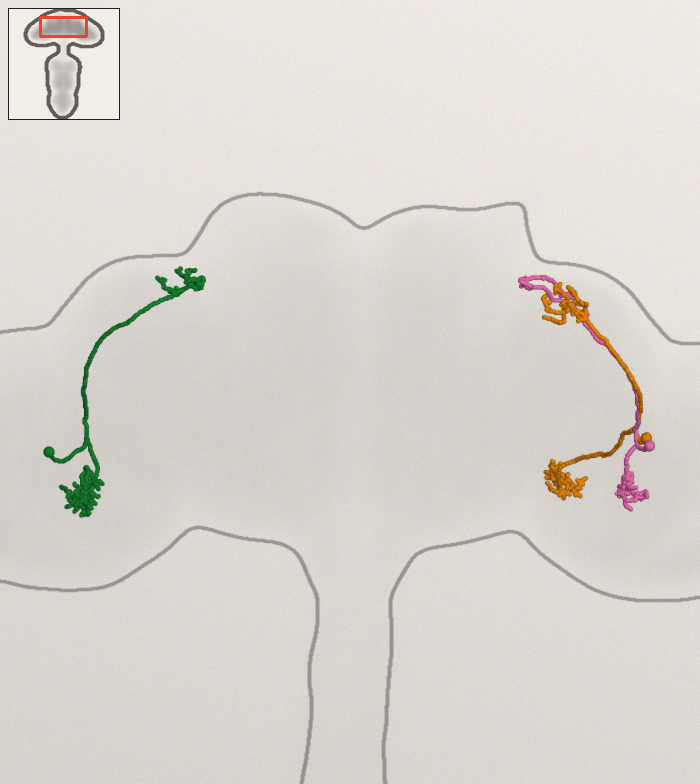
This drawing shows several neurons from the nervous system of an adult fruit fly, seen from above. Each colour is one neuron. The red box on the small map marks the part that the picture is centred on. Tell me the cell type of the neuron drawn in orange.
LC10d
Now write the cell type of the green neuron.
LC10a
